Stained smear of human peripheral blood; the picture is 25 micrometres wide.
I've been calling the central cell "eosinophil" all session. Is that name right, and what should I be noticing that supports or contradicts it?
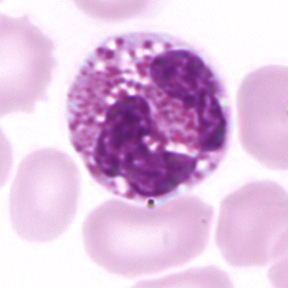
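Two nuclear lobes are present, one in the upper right and one in the lower left.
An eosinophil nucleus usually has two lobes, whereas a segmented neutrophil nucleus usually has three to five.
Eosinophil therefore fits, and the lobe count weighs against segmented neutrophil. The outline is round and smooth, in keeping with eosinophil.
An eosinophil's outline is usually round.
At about 14 micrometres across, the cell does not rule out segmented neutrophil.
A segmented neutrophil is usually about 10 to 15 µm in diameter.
Chromatin is dark purple and coarsely clumped, without visible nucleoli; granules are densest upper left.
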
